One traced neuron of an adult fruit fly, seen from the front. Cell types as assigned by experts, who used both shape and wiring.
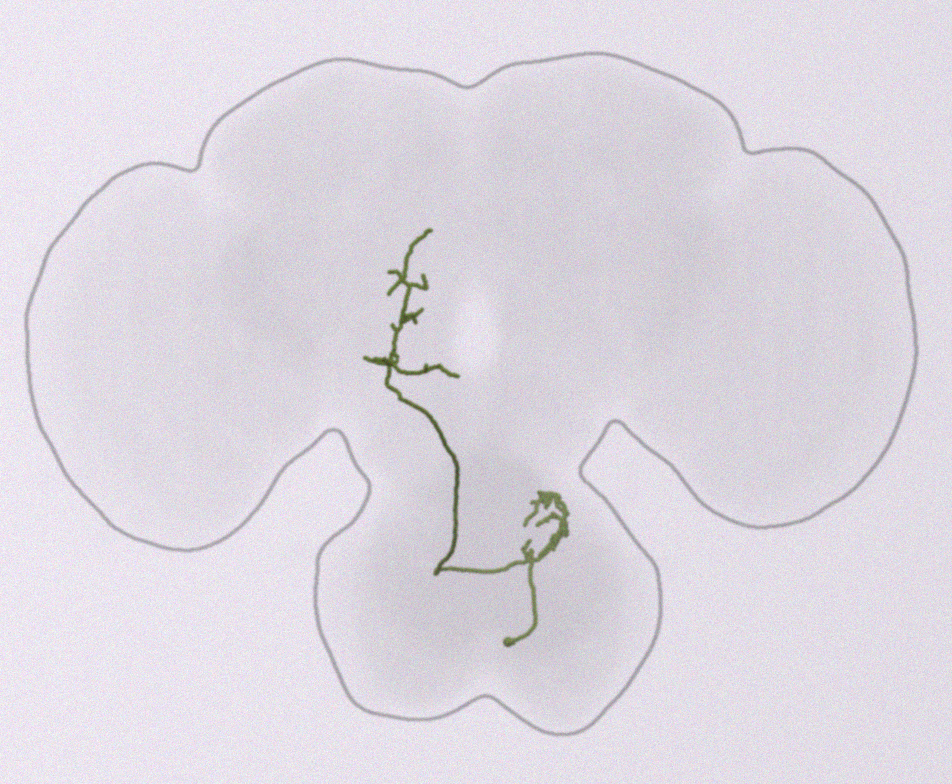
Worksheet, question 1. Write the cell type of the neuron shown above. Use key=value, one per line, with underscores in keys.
cell_type=AN07B101_c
